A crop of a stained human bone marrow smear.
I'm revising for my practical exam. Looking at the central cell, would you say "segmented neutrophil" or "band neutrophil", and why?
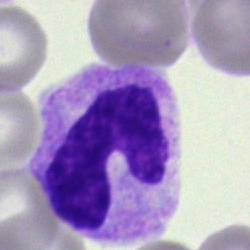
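The cell is a band neutrophil. Its nucleus is a thick curved band bent into a hook, with the notch opening downward.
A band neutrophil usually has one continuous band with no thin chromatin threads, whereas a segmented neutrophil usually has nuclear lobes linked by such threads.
The chromatin is dark purple and coarsely clumped. Cytoplasm is plentiful and pale pinkish-lilac, with fine lilac granules scattered through it.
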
